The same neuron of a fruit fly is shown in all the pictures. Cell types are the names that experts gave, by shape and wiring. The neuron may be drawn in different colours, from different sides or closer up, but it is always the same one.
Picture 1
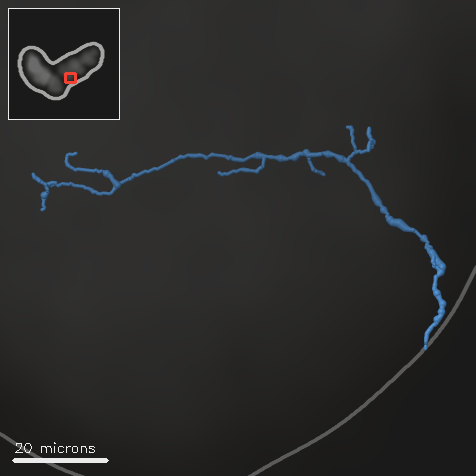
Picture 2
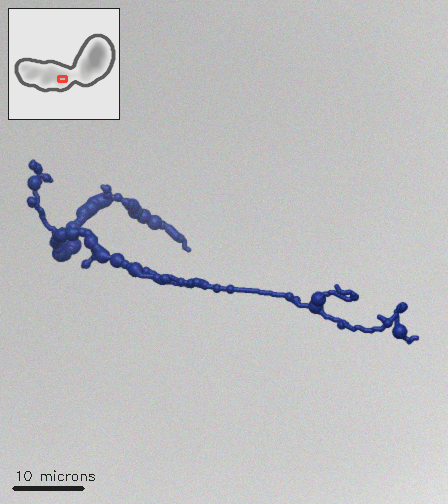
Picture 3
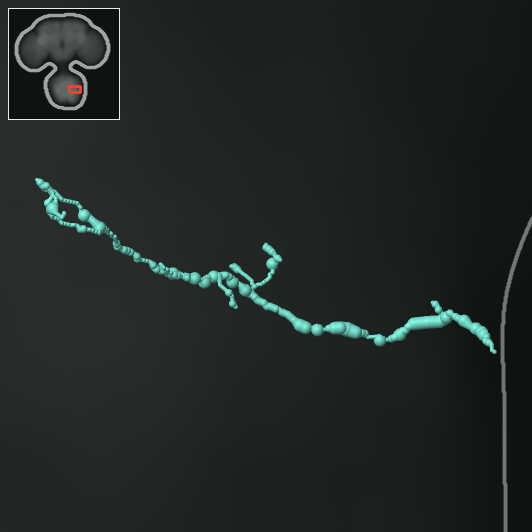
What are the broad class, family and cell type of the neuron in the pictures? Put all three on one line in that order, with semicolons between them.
sensory neuron entering the nerve cord; class mechanosensory tactile; SNta31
